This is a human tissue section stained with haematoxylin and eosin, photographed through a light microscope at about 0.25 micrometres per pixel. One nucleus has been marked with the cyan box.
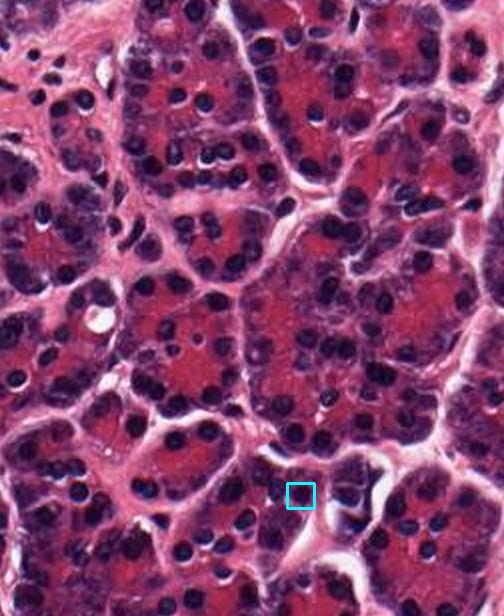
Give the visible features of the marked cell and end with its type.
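The nucleus is round and dark, about the same size as the neighbouring nuclei. The cell sits at the edge of a cell cluster, beside a pale pink strand of fibres that separates the clusters. The marked cell is a pancreatic acinar cell.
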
